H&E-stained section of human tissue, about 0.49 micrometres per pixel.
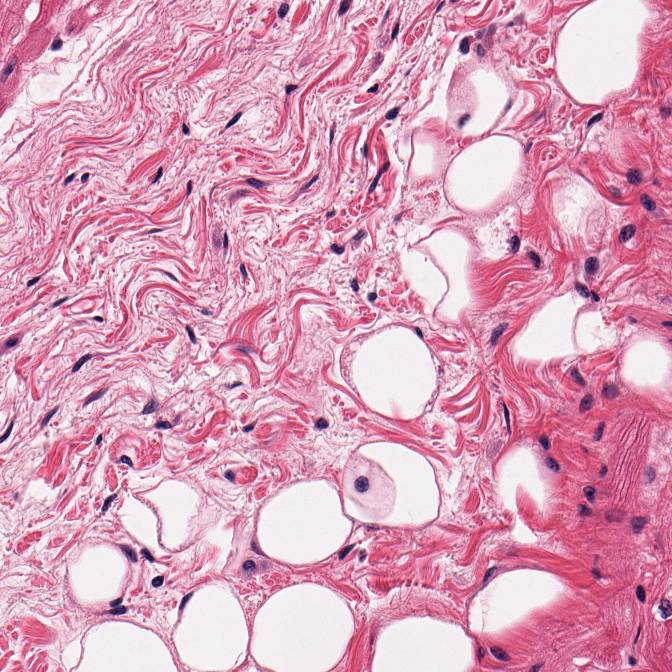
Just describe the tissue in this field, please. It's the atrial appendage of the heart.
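Upper left: wavy collagenous stroma; fat cells gathered along bottom and right side. Fibroblast nuclei small, dark, spindle-shaped, sparse among collagen bundles. Adipocytes: rounded, empty, clear spaces bounded by thin membranes. Lower right edge: tissue denser, more deeply pink; plump oval nuclei lie closer together than in upper left.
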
